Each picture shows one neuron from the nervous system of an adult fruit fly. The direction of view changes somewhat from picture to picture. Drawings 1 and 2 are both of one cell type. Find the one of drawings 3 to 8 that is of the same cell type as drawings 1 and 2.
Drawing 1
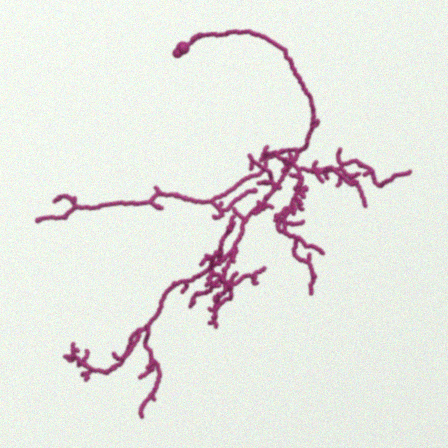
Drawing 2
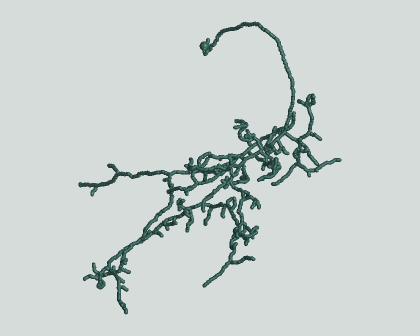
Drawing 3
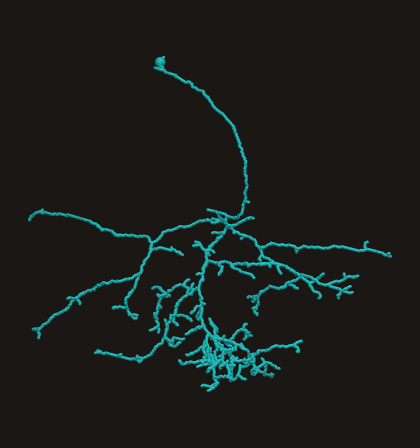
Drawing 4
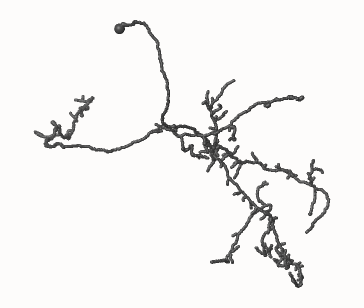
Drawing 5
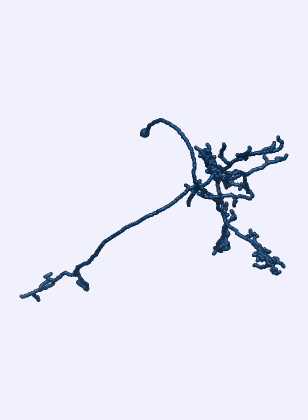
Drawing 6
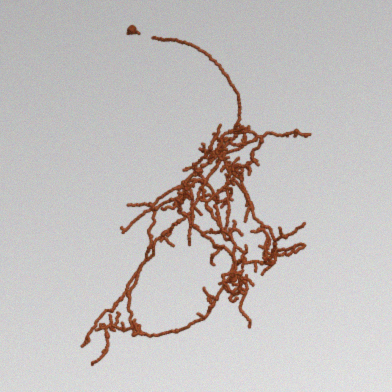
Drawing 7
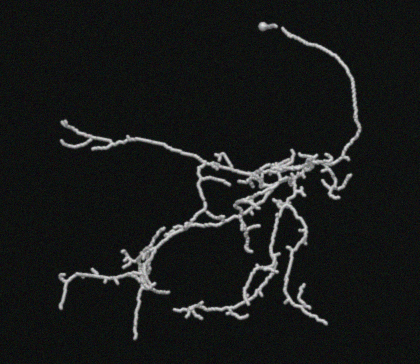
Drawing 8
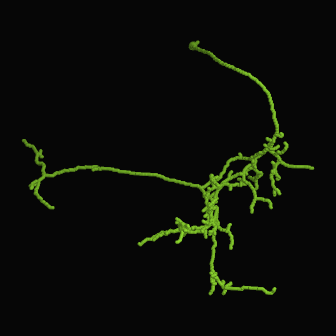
7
